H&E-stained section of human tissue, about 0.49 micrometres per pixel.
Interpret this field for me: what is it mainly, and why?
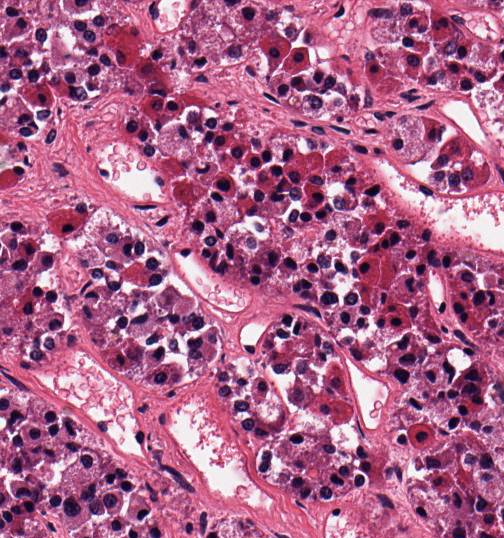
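Pars distalis of the pituitary makes up the field. Thin-walled, elongated vascular spaces run between nests of cells.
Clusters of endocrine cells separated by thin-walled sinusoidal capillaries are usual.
Cells with strongly eosinophilic, deep red cytoplasm are scattered among the nests, and many others have pale pink-purple, finely granular or vacuolated cytoplasm.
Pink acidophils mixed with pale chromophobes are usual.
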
